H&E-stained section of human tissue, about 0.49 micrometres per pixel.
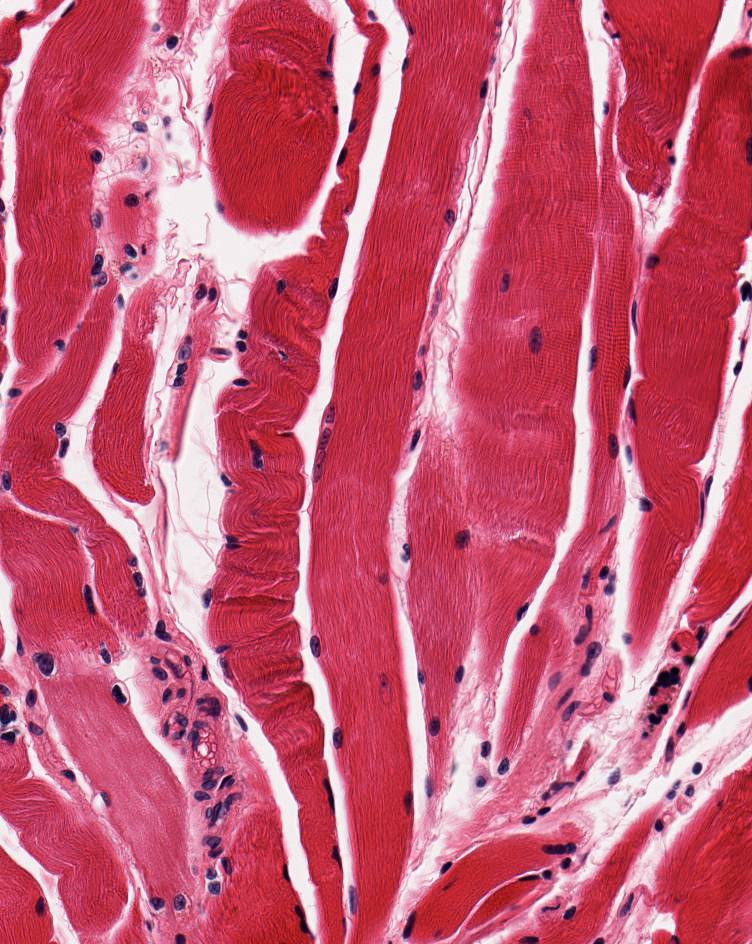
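Skeletal muscle, haematoxylin and eosin: notice the fine transverse cross-striations running across many of the fibres. The flattened nuclei sit at the fibre edges, just beneath the surface. White empty clefts separate many fibres from one another and from the surrounding connective tissue, and no fat cells appear in this field.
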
